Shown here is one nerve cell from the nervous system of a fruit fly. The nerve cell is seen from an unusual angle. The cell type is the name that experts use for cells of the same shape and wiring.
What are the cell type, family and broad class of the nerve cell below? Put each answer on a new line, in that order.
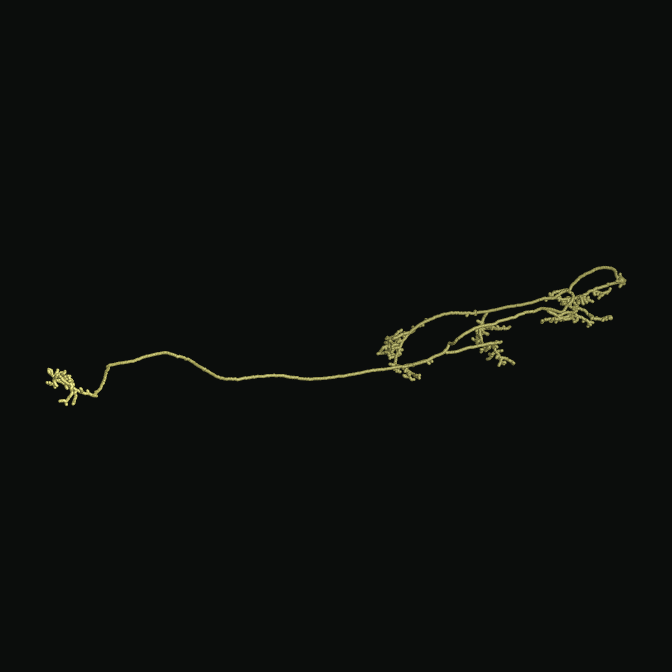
AN08B024
hemilineage 08B
ascending neuron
